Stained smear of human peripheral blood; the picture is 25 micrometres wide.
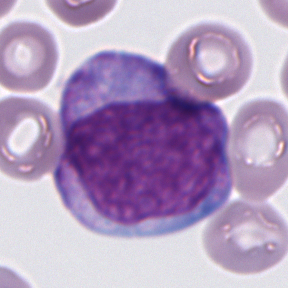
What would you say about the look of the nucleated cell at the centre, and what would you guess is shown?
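The cell outline is irregular, with an indentation at the upper right where a red cell presses against it. The cytoplasm is widest on the upper-left side of the nucleus; it is pale blue, reaching its deepest blue toward the cell edge. The chromatin is finely granular, not coarsely clumped. This is an atypical promyelocyte.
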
